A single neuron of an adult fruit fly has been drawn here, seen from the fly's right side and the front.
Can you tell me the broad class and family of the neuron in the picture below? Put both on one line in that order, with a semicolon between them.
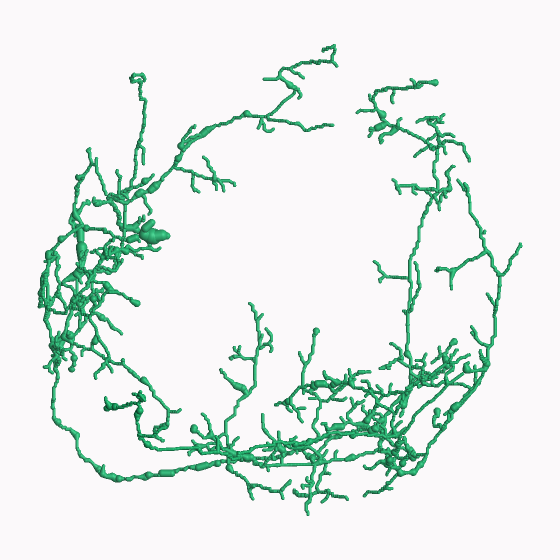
nerve-cord intrinsic neuron; hemilineage 19A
